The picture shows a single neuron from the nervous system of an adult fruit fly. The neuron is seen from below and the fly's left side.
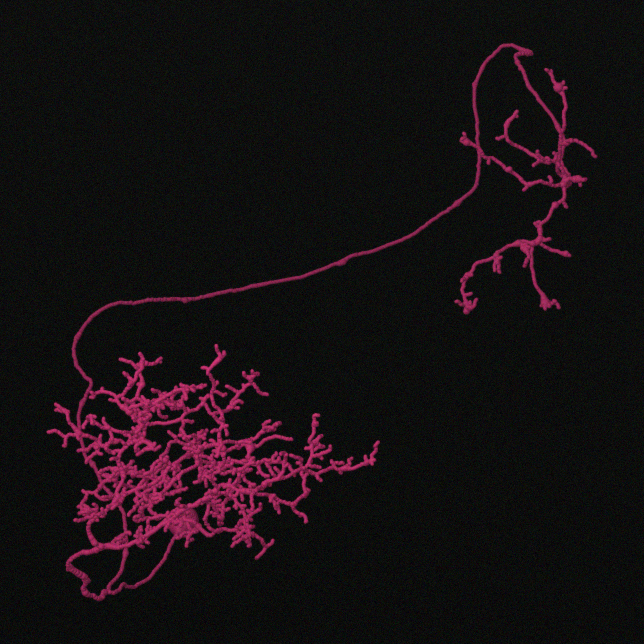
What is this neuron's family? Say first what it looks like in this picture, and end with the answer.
In this view it is about as wide as it is tall. It is an optic-lobe intrinsic neuron. Its family is MeLo.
